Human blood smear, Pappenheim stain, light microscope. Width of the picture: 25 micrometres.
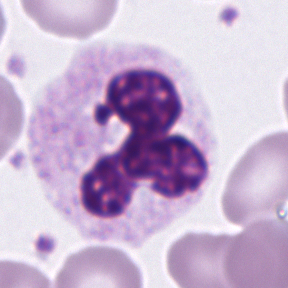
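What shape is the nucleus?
Let me see: three joined lobes, plus a small dark knob jutting from the nucleus on its upper left side.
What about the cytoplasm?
Plentiful and pale pinkish-lilac, evenly filled with fine lilac granules.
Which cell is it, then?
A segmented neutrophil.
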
